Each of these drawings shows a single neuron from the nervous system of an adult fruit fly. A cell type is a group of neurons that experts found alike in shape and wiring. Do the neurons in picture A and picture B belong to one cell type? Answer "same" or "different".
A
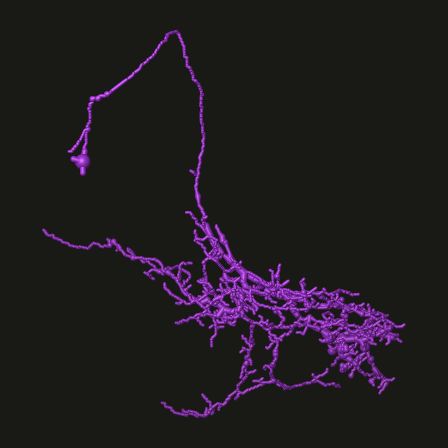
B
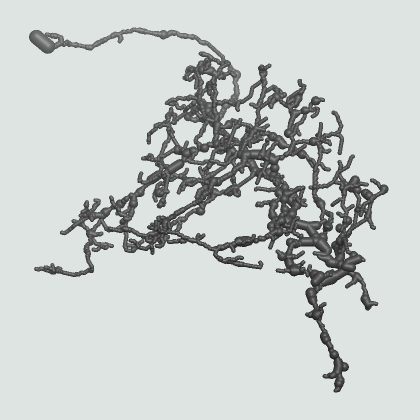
same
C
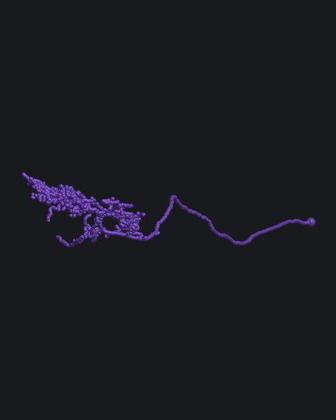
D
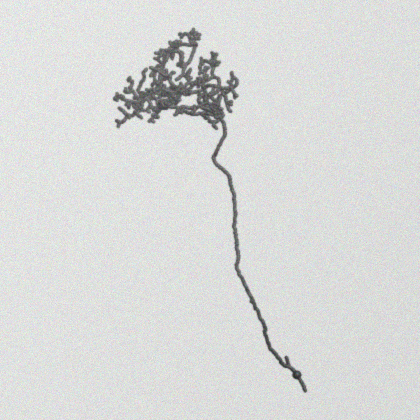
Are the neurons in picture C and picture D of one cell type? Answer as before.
same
